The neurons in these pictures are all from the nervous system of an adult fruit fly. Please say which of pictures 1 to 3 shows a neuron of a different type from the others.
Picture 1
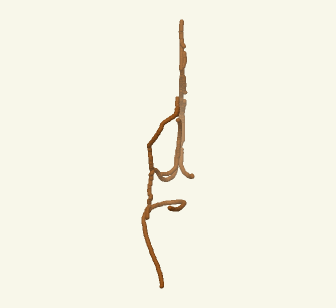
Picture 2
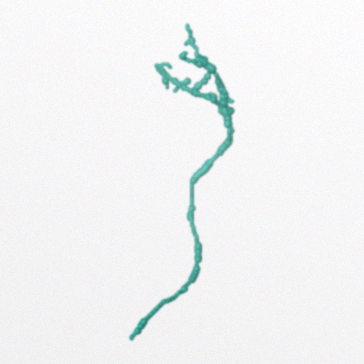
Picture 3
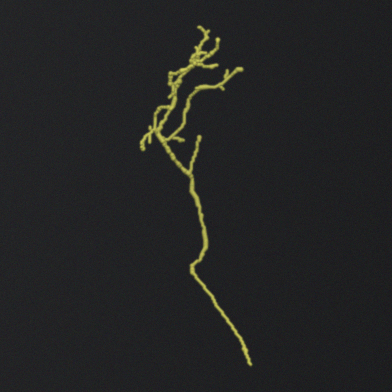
Picture 1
